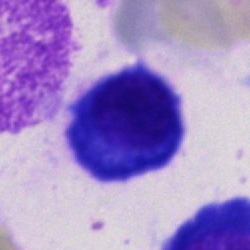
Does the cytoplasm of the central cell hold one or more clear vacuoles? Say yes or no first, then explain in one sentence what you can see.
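No. No clear vacuoles are visible within the cell.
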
